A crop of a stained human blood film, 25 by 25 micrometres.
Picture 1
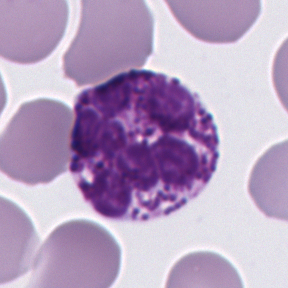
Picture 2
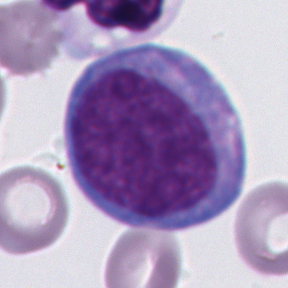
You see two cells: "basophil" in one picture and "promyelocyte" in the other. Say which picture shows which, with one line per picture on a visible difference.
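In picture 1 we see a basophil: The cytoplasm seen between the granules is pale, almost colourless.
In picture 2 we see a promyelocyte: The cytoplasm is blue.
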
